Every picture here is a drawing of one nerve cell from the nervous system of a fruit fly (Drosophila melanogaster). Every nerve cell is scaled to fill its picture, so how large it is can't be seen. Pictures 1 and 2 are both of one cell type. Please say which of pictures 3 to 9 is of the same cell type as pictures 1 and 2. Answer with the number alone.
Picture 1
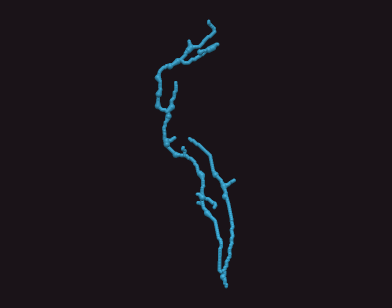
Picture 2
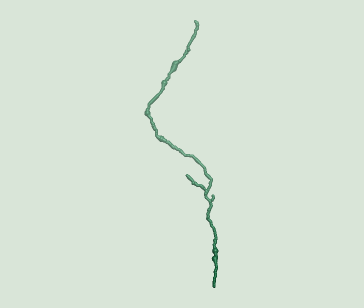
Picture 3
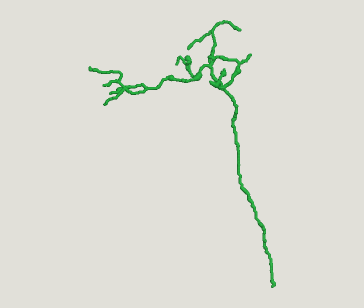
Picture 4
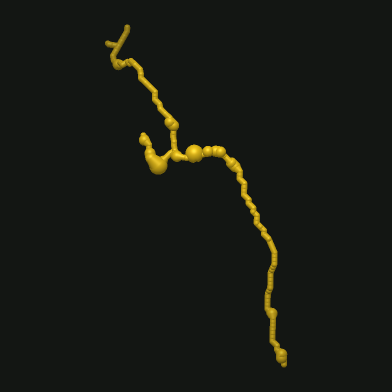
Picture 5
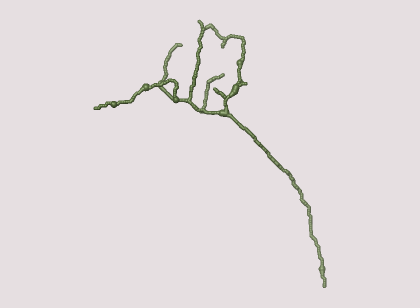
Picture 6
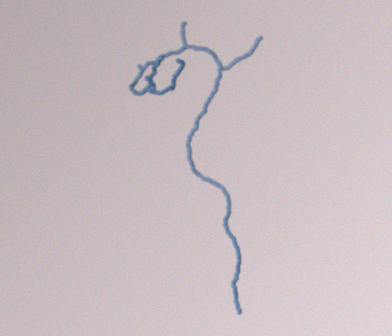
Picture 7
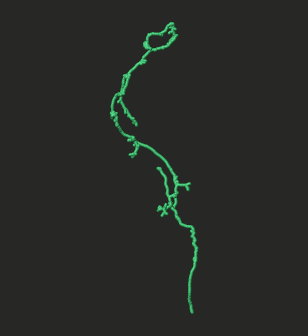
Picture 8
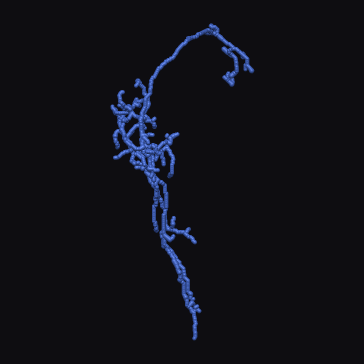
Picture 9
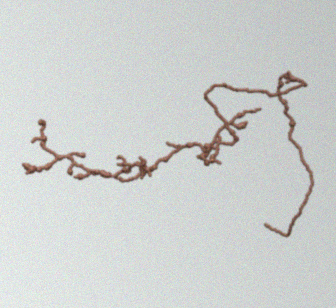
7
